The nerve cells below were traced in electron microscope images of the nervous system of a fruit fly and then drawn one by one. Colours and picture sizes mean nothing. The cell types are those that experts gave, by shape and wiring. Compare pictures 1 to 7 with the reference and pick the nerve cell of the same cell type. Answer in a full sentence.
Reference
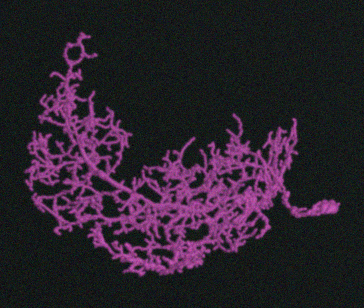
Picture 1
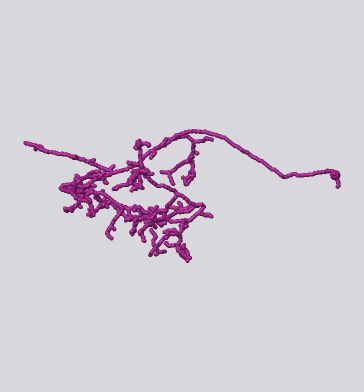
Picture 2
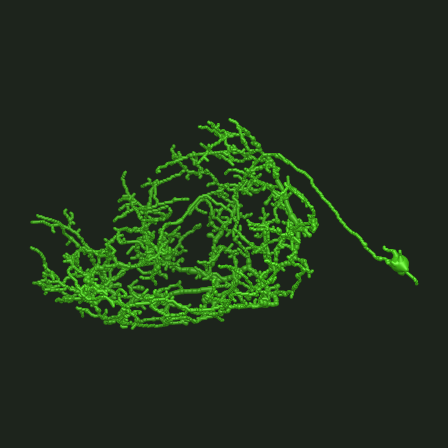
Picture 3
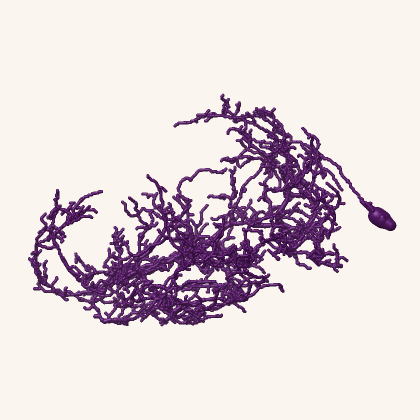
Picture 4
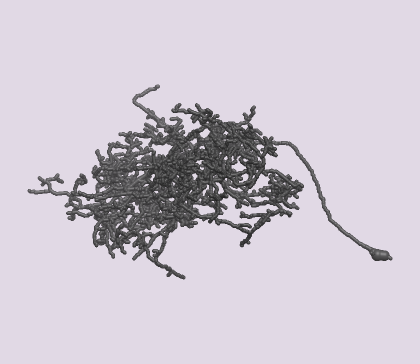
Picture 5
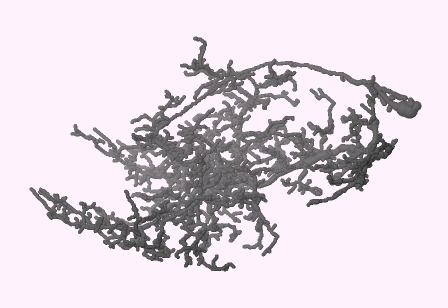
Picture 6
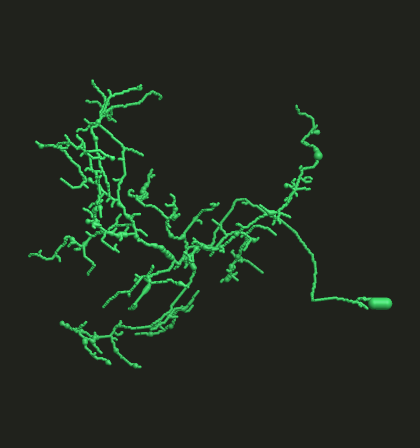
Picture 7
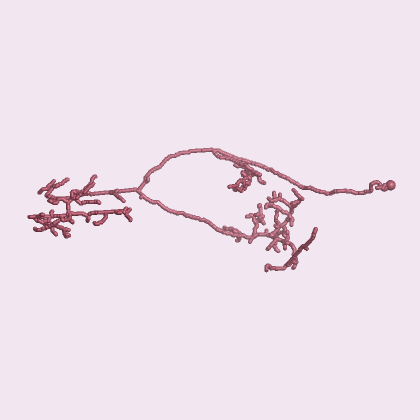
The nerve cell in picture 5 is of the same cell type.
